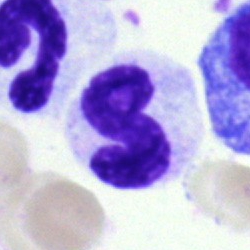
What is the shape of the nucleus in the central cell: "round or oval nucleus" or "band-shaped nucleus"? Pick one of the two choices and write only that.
Band-shaped nucleus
